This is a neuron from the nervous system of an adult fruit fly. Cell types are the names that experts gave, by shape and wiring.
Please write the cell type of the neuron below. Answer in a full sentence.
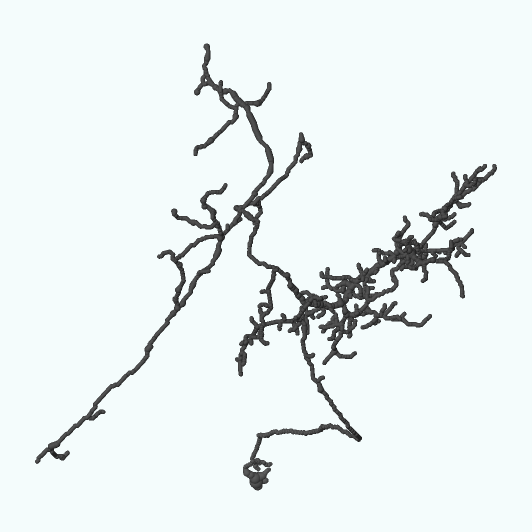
The cell type is IN06A065.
